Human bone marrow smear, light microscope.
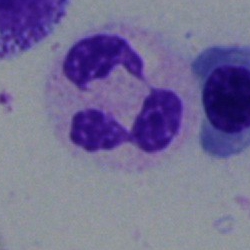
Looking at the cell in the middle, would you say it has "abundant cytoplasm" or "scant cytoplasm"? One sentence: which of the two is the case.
The cytoplasm forms a broad area around the nucleus.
